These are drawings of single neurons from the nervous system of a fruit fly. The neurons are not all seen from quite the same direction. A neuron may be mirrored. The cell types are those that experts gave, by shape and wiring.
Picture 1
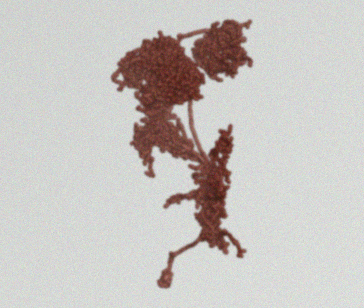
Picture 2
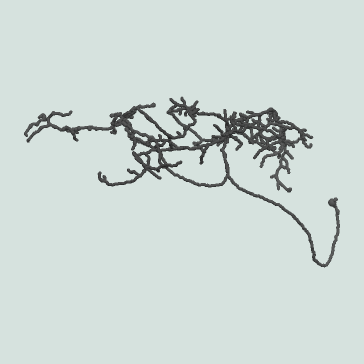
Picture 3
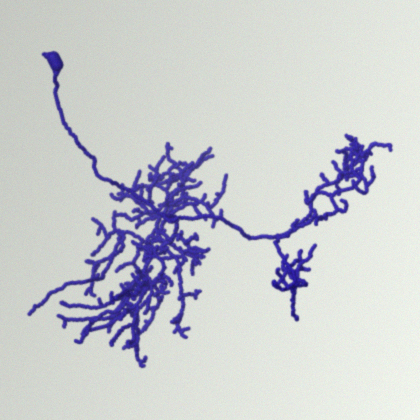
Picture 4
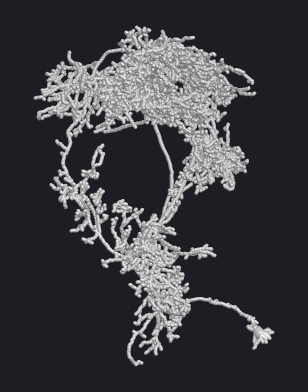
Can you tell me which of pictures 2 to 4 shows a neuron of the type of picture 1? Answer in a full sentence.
The neuron in picture 4 is of the same cell type.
